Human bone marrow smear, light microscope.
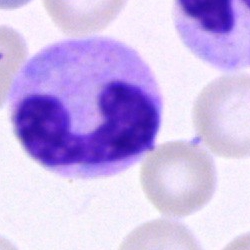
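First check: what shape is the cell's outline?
Smooth and round.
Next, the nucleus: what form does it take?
It curves like a horseshoe with its opening facing upward, and it lies in the lower half of the cell.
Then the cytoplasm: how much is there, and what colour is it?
Plentiful and pale lilac.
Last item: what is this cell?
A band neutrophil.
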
